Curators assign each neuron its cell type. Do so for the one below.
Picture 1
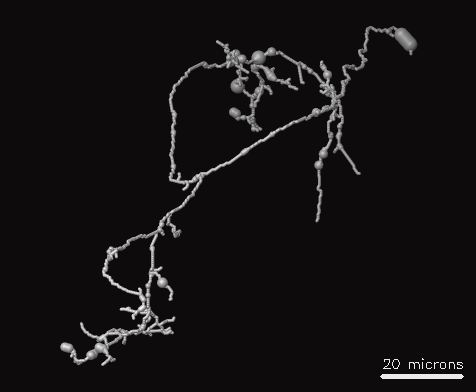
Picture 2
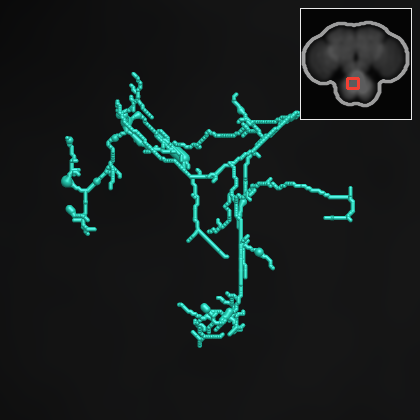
IN21A086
